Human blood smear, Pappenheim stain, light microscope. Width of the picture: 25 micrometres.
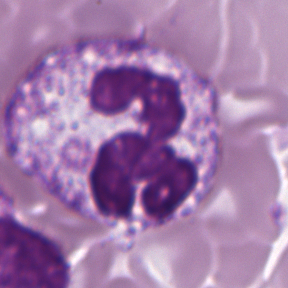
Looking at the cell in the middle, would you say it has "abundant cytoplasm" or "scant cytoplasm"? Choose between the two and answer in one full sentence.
Its cytoplasm is plentiful around the nucleus.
